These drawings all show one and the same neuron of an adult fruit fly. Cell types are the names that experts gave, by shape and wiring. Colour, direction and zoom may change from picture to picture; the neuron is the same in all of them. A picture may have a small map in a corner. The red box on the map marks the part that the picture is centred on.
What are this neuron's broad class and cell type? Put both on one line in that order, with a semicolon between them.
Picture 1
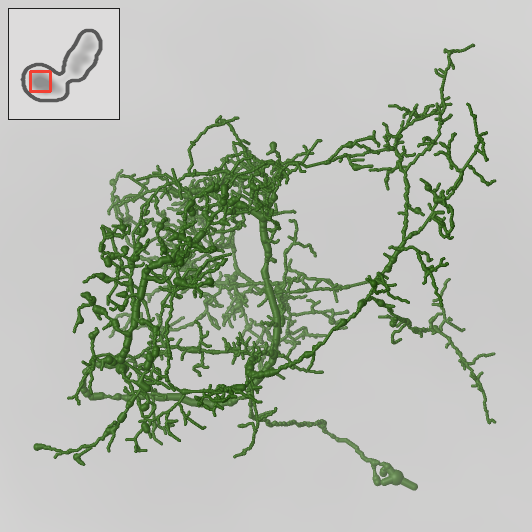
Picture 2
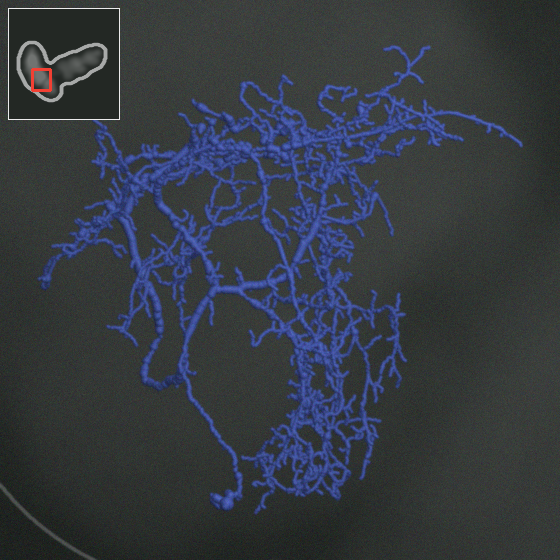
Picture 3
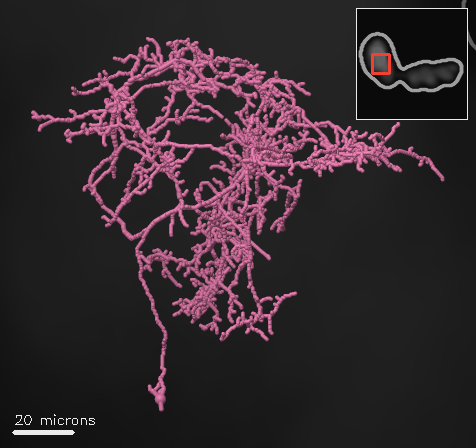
central-brain intrinsic neuron; PVLP012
